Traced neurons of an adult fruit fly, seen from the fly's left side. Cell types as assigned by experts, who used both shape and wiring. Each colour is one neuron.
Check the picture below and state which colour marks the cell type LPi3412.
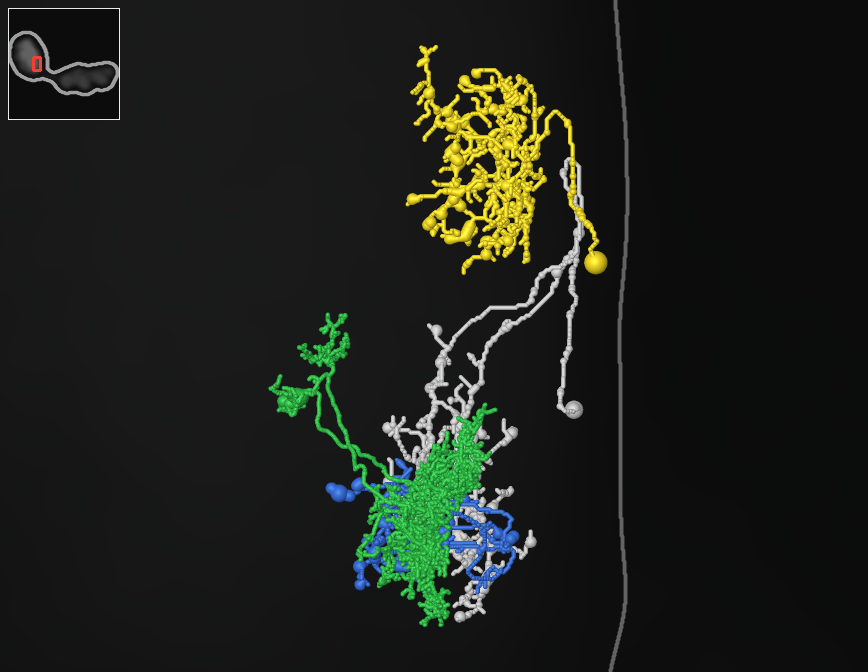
yellow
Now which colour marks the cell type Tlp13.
green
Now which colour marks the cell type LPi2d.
white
